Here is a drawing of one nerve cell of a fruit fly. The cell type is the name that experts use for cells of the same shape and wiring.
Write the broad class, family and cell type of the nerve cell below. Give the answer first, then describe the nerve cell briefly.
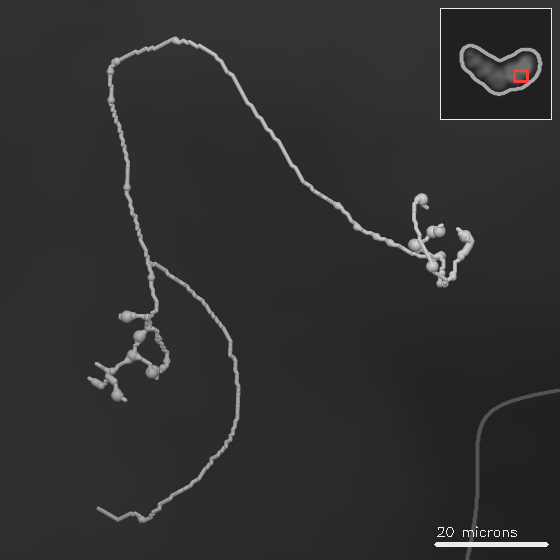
This is a sensory neuron entering the brain. The name of its family is class olfactory. The cell type is ORN_VC4. The drawing shows no cell body. From top to bottom in the picture it spans about 90 microns. There are a dozen or fewer branch ends.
